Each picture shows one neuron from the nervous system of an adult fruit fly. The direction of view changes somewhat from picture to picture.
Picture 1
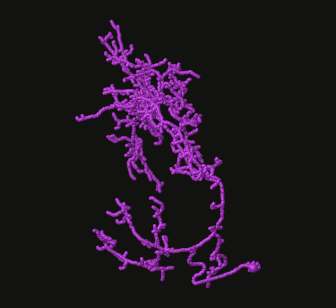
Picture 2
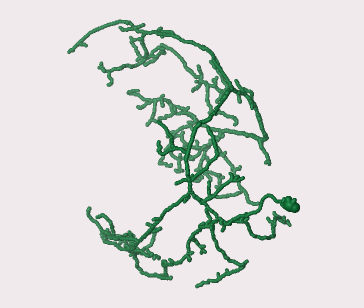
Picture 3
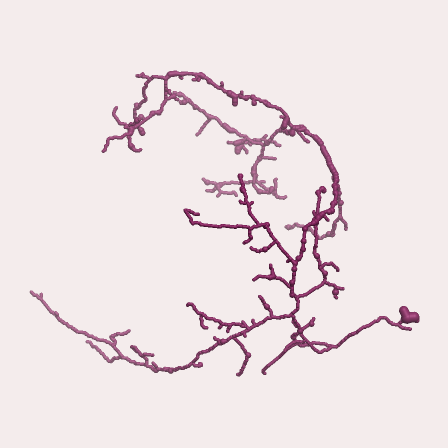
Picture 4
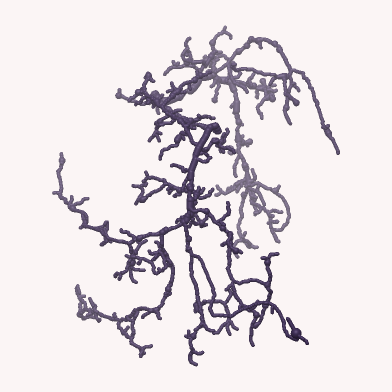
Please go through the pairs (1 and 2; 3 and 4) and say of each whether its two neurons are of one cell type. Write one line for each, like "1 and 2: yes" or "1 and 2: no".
1 and 2: no
3 and 4: no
